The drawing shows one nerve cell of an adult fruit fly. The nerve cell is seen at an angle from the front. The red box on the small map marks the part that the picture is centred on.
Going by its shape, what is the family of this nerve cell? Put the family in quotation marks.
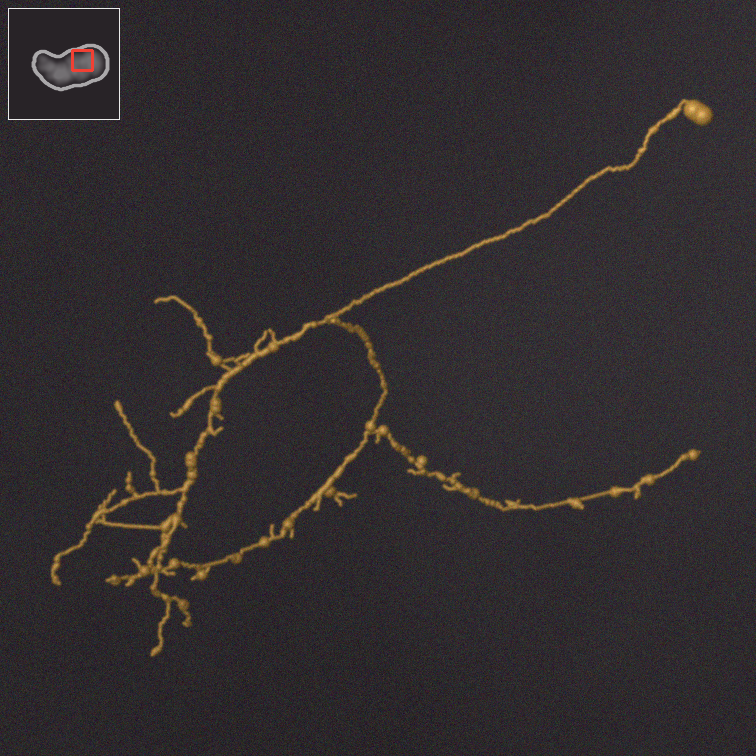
"hemilineage SMPad2"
